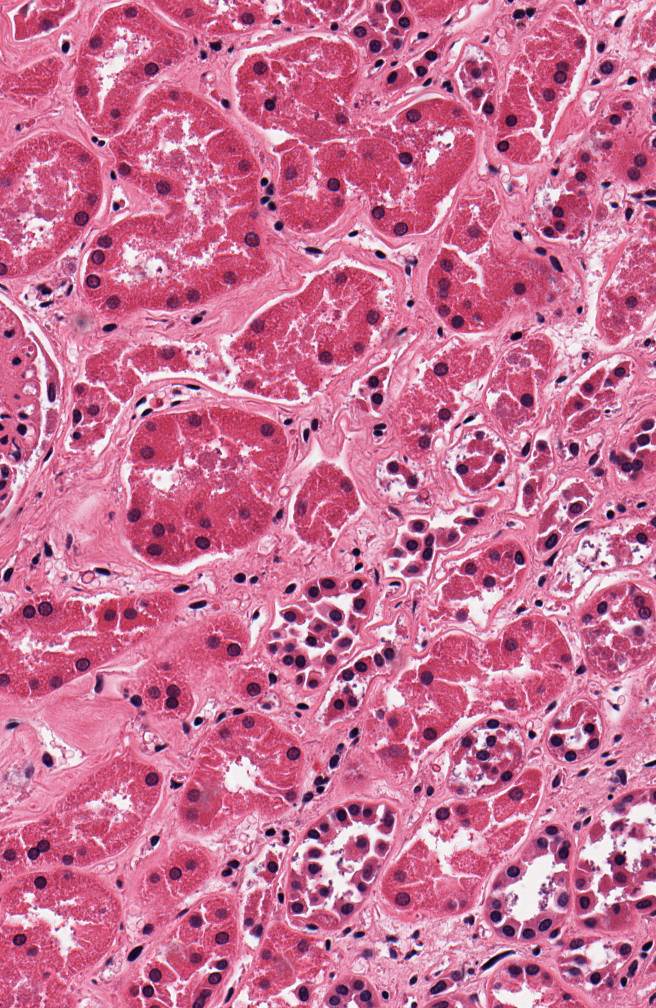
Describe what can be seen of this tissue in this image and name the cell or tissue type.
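Most tubules: single layer of large cuboidal cells, abundant granular, deeply eosinophilic cytoplasm. Nuclei round, dark, fairly uniform, mostly basal. Some lower centre and right tubules: less cytoplasm, nuclei more crowded, darker. Stroma: loose pale pink fibrous tissue, scattered small elongated dark spindle-shaped nuclei. Renal cortex.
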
